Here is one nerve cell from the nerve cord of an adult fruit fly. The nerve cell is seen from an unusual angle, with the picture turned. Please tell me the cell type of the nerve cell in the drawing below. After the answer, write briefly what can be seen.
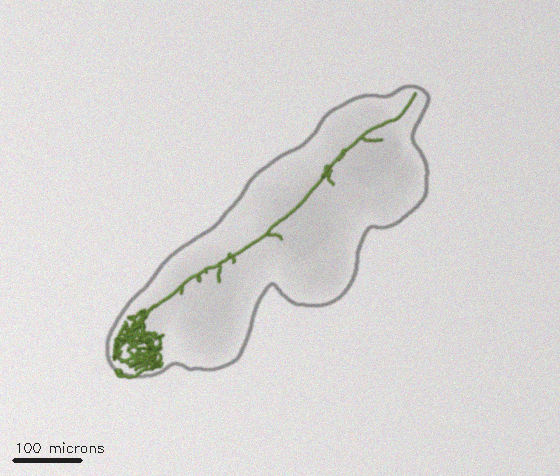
The cell type is ANXXX254. It is an ascending neuron. From left to right in the picture it spans about 450 microns. As drawn here it is about as wide as it is tall.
